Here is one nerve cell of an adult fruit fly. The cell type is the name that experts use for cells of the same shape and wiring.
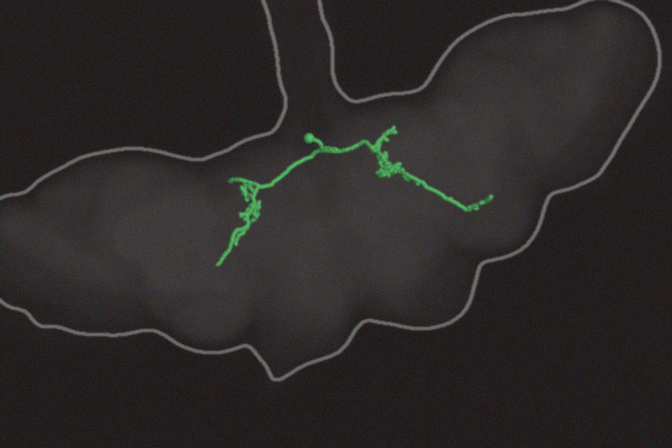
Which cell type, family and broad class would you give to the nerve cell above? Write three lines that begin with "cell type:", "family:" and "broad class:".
cell type: CB4069
family: hemilineage DM1_dorsal
broad class: central-brain intrinsic neuron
